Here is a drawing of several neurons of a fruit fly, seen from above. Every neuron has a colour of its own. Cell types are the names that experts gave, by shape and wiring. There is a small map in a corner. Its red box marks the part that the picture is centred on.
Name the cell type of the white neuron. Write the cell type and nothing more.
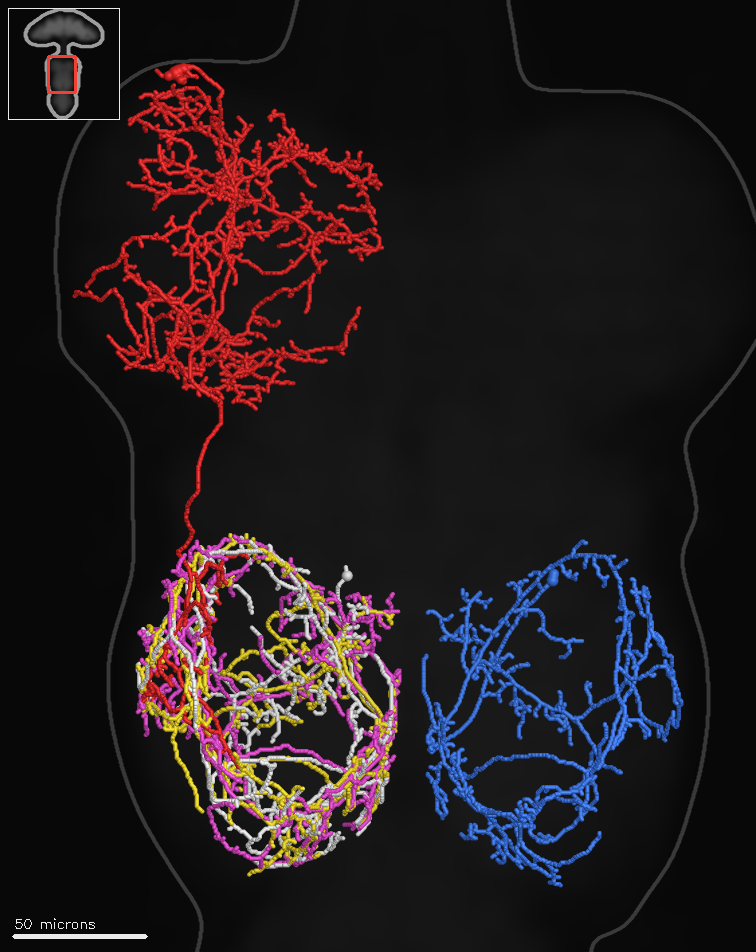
IN04B049_c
